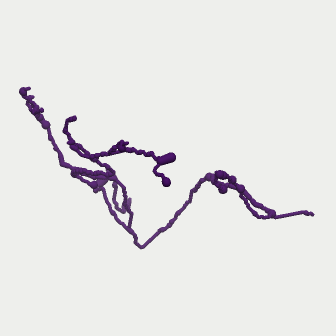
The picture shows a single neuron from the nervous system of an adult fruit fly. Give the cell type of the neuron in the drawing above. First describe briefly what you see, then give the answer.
No cell body is drawn. There are a dozen or fewer branch ends. Its broad class is sensory neuron entering the brain. The cell type is GNG643.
